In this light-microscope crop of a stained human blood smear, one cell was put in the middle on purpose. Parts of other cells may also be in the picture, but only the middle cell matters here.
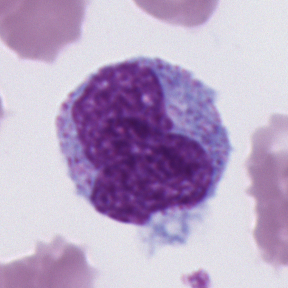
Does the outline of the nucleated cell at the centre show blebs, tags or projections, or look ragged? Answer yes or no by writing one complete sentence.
Yes, ragged or frayed parts, or projections, blebs or tags, are present on the cell's outline.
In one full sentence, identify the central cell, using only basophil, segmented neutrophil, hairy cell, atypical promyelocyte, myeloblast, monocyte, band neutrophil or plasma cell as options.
The cell the crop is centered on is a monocyte.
